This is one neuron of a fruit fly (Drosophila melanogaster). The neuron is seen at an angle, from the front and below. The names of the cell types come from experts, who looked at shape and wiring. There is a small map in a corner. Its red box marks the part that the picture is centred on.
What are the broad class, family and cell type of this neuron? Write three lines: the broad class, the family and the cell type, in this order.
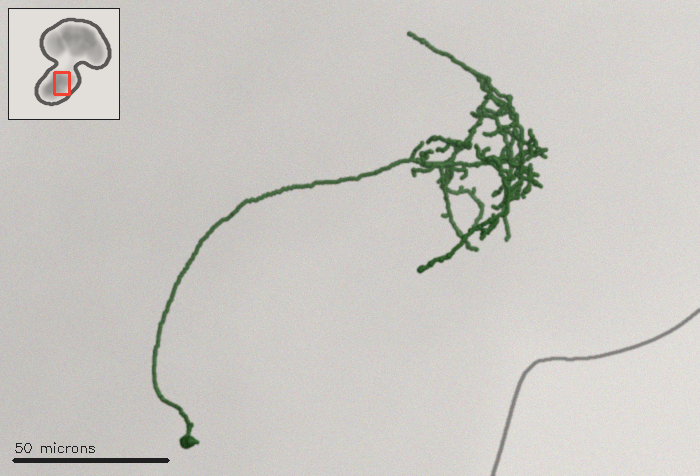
nerve-cord intrinsic neuron
hemilineage 06B
IN06B079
